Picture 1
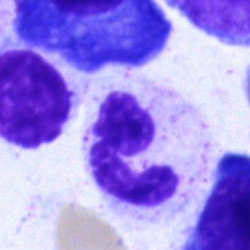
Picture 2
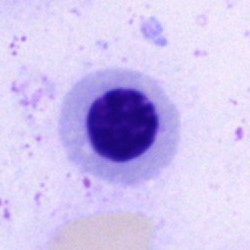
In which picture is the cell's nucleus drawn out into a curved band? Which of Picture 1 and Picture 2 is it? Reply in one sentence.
It is in picture 1 that the nucleus forms a horseshoe, C, U or S shape without lobes.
